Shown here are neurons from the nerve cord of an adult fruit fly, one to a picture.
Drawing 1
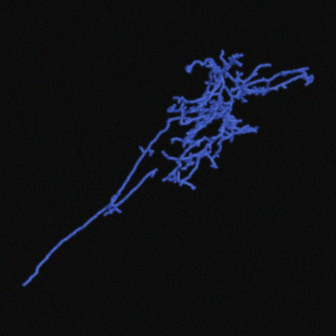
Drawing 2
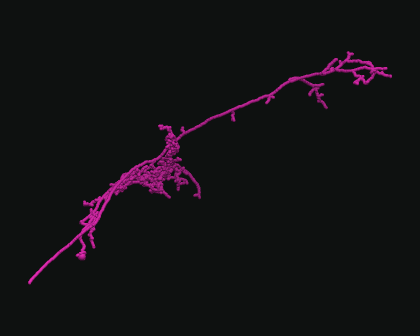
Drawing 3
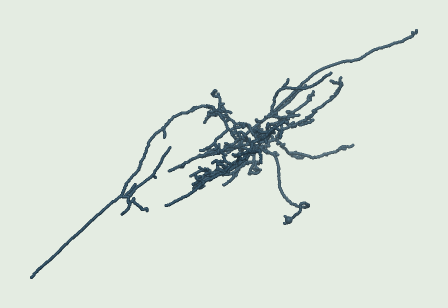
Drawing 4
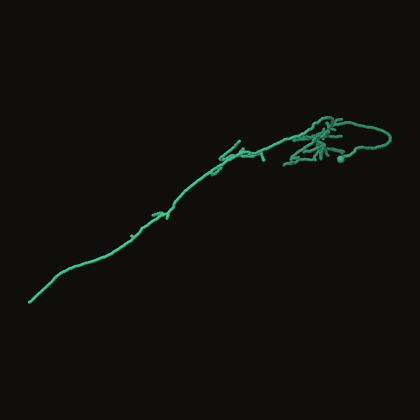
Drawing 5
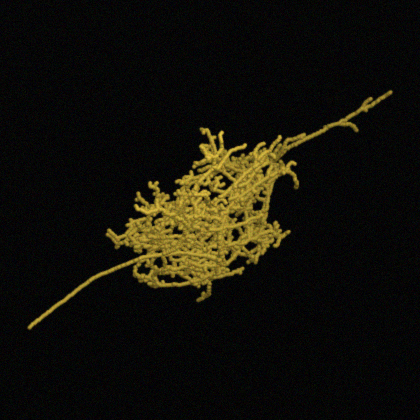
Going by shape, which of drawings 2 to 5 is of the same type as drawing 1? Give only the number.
3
